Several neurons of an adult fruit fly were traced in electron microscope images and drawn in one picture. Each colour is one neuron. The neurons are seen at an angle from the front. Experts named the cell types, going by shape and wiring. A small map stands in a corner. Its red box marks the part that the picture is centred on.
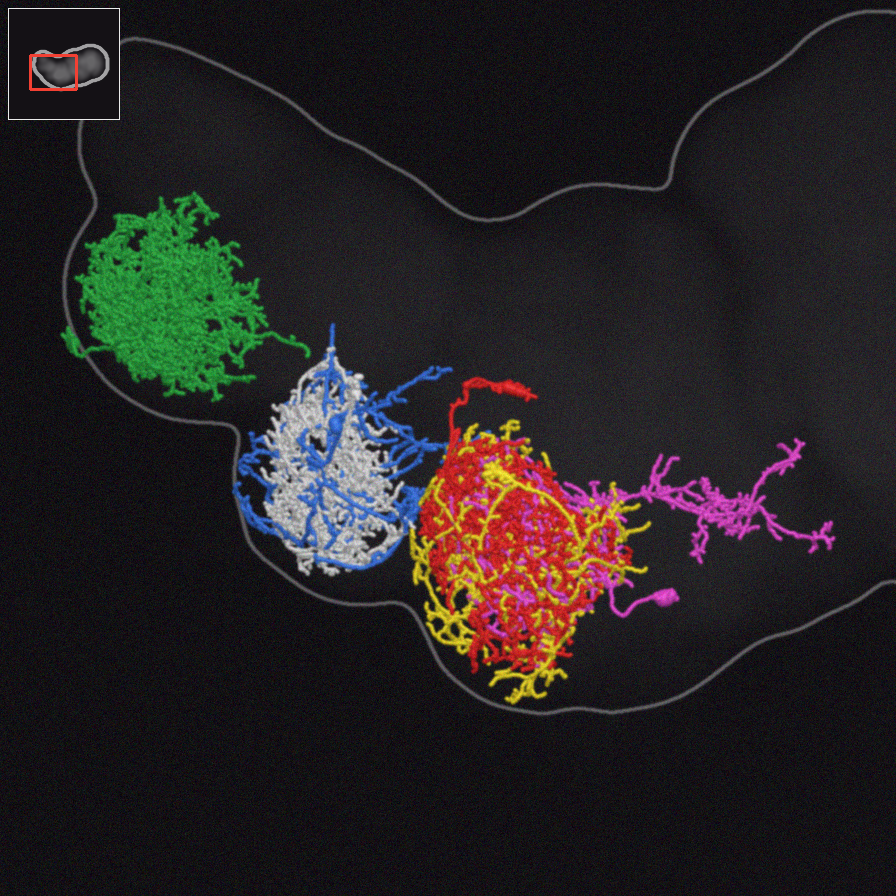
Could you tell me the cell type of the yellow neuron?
IN09A006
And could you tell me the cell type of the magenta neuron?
IN08A008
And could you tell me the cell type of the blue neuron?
IN09A012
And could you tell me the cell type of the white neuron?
IN17A001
